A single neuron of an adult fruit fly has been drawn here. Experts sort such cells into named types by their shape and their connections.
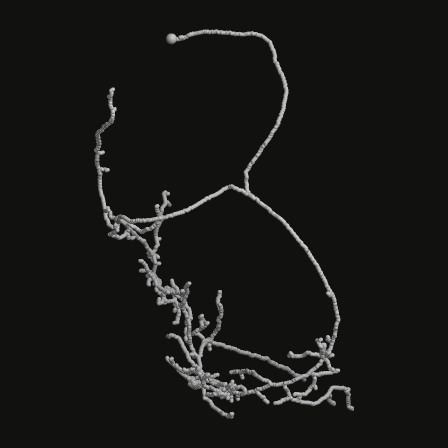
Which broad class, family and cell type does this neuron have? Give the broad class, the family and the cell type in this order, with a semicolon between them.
nerve-cord intrinsic neuron; hemilineage 19B; IN19B072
